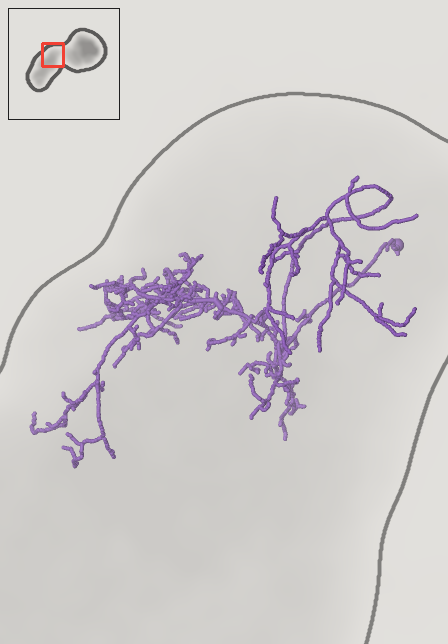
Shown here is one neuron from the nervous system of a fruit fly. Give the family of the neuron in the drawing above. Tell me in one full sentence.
The family of this particular neuron is hemilineage 01A.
